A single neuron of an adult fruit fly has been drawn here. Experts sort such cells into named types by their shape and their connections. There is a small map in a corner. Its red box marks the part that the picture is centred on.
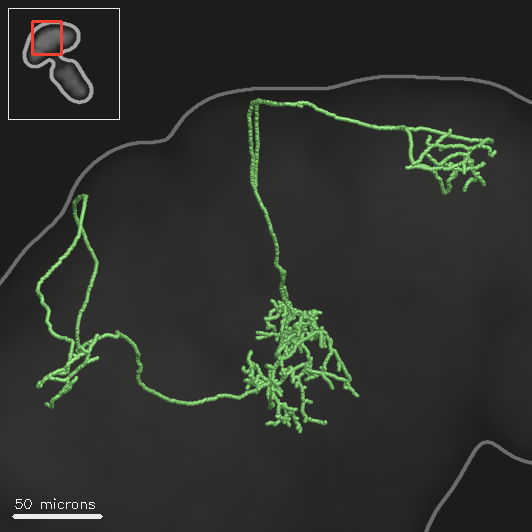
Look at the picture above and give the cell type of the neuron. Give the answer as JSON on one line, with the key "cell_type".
{"cell_type": "GNG487"}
